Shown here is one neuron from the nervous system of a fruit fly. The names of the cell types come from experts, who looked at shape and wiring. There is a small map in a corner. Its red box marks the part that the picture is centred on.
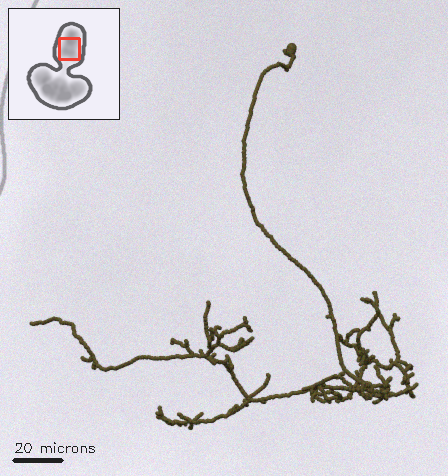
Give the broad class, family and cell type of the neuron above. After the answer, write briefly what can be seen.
This is a nerve-cord intrinsic neuron. Its family is hemilineage 06B. Its cell type is IN06B079. It lies in the nerve cord. By the scale bar it is about 160 microns wide in this view. The picture shows dozens of branch ends.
